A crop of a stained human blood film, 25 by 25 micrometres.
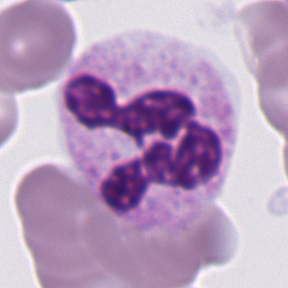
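Segmented neutrophil: its nucleus seems split into several separate lobes, joined by thin, narrow bridges, with dark purple, coarsely clumped chromatin. The cytoplasm looks pale pinkish-lilac, fine small lilac granules scattered evenly through it. I make the cell about 18 by 15 micrometres.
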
